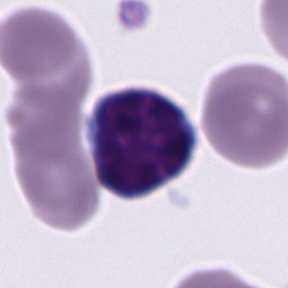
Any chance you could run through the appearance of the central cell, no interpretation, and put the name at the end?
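Looking at the left edge, I can see only a little cytoplasm, and it is pale blue. I find no granules in it. Nor does the cell contain any vacuoles. Following the surface round, it stays smooth, with no projections. So the central cell is a typical lymphocyte.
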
